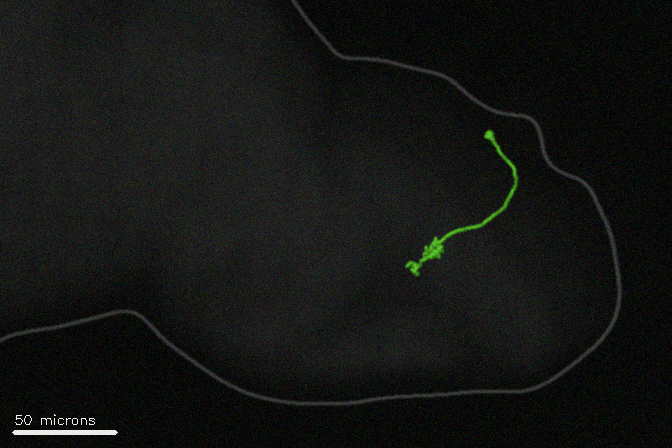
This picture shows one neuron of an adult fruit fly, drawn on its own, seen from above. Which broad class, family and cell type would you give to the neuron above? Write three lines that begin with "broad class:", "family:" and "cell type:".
broad class: optic-lobe intrinsic neuron
family: L
cell type: L5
